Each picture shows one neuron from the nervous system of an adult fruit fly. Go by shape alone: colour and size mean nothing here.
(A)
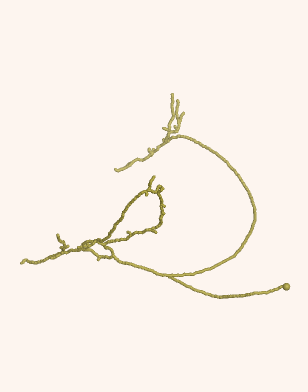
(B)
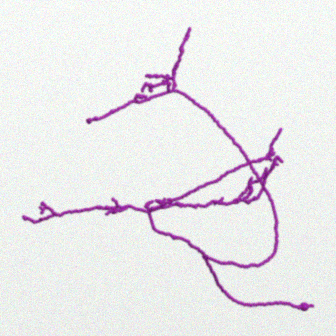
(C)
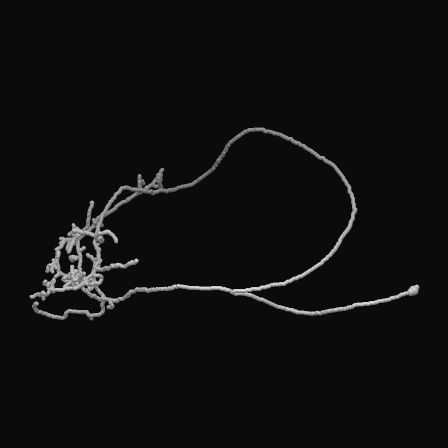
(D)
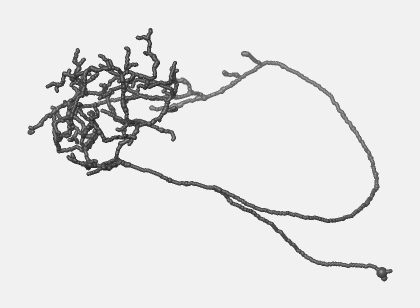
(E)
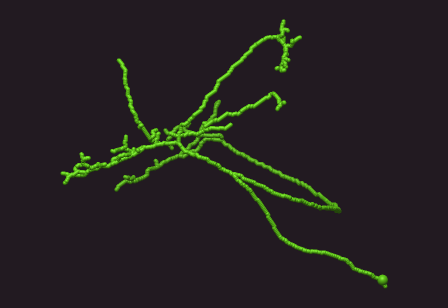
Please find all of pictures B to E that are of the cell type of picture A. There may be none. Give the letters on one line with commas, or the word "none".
B, E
